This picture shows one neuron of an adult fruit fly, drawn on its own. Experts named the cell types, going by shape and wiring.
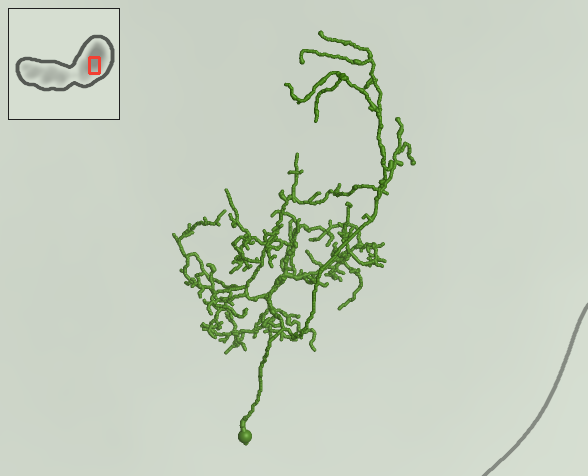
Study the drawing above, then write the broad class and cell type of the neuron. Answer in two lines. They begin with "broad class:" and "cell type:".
broad class: central-brain intrinsic neuron
cell type: CB3499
